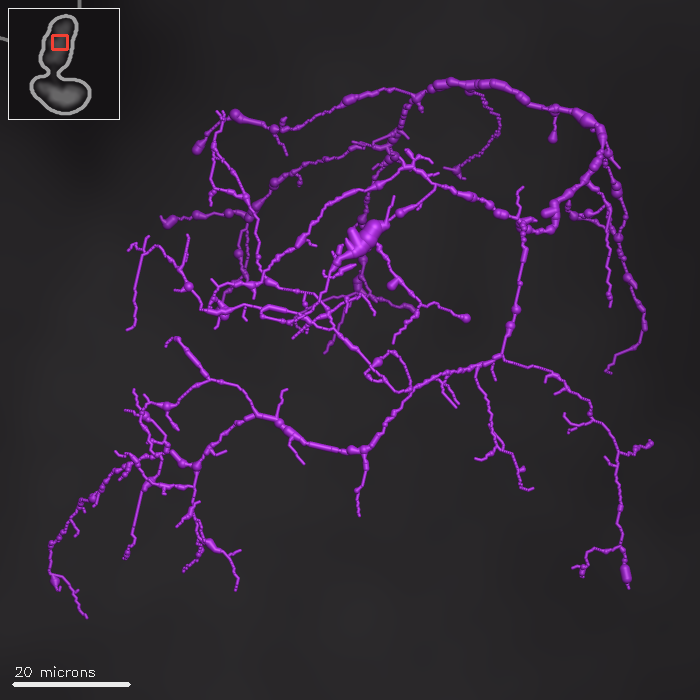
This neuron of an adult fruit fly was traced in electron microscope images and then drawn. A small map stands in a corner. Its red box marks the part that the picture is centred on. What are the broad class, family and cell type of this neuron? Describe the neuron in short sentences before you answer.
It is in the nerve cord and does not reach the brain. By the scale bar it is about 110 microns wide in this view. The picture shows dozens of branch ends. This is a nerve-cord intrinsic neuron. Its family is hemilineage 13A. It is of cell type IN13A024.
